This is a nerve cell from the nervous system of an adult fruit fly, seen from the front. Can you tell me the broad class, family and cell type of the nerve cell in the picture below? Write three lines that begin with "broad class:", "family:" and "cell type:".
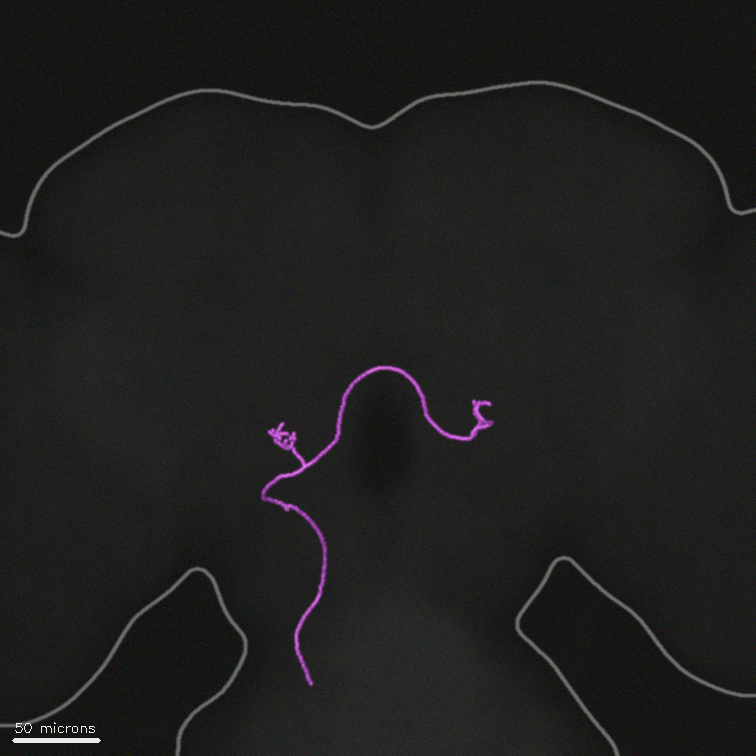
broad class: sensory neuron entering the brain
family: class olfactory
cell type: ORN_VC2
